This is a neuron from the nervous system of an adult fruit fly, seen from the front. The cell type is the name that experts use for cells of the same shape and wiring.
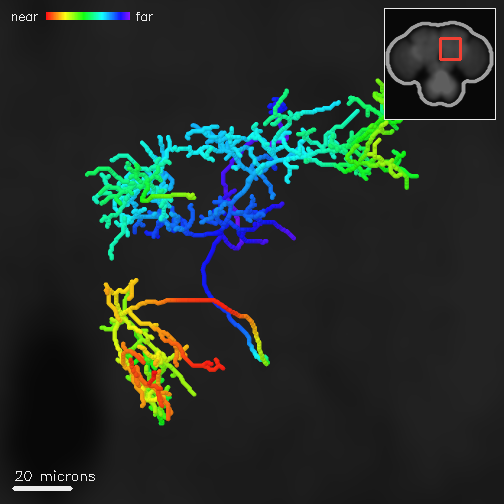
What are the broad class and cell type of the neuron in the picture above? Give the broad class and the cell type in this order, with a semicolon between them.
central-brain intrinsic neuron; PS185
